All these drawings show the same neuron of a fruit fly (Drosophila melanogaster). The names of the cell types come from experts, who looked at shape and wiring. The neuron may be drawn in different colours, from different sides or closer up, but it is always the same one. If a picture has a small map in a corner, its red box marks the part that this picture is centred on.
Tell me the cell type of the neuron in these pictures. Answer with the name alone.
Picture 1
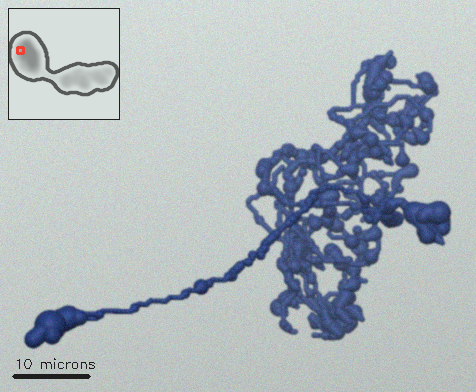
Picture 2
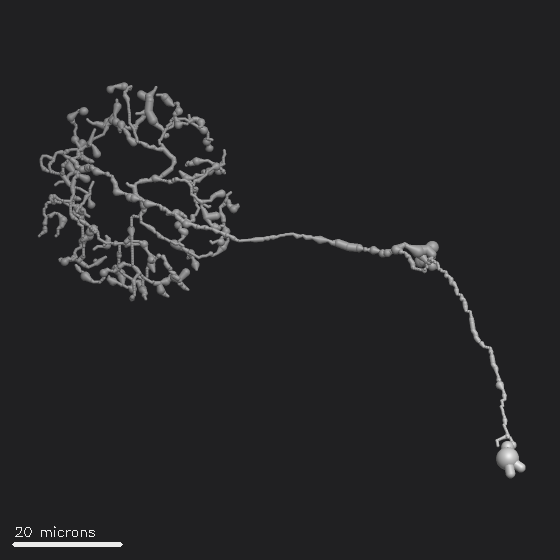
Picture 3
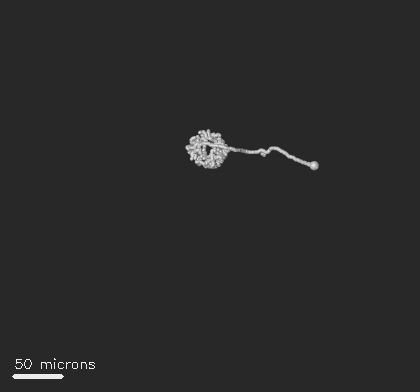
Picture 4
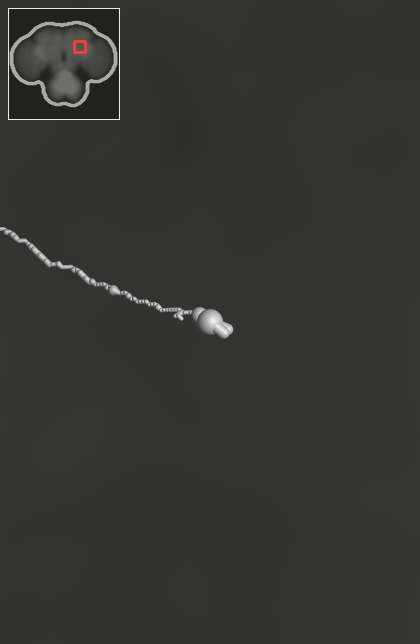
ER3d_a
